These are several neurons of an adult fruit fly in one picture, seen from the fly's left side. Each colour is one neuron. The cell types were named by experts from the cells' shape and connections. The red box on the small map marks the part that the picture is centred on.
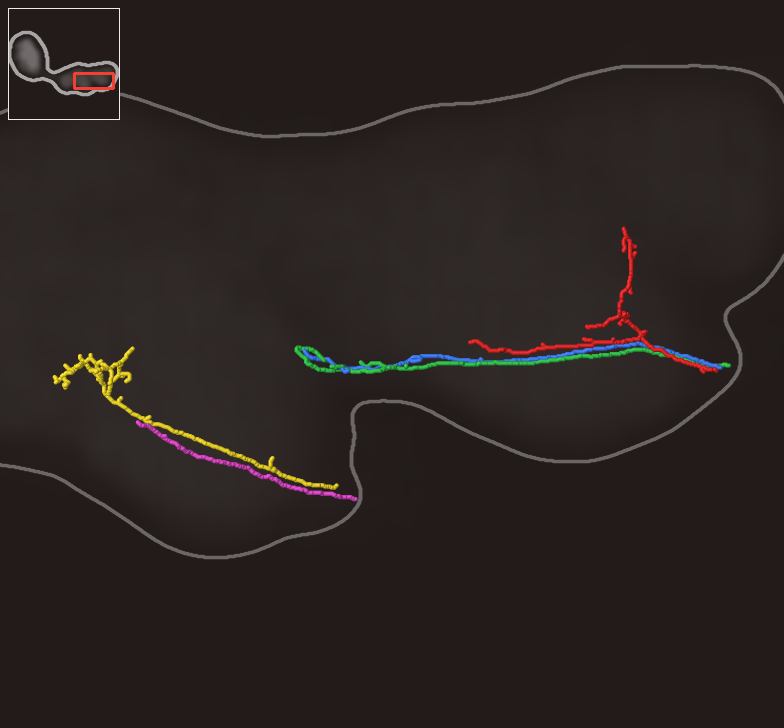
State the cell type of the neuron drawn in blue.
SNpp57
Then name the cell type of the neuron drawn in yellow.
SNpp40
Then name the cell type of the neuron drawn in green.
SNpp60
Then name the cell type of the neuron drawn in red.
SNpp39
